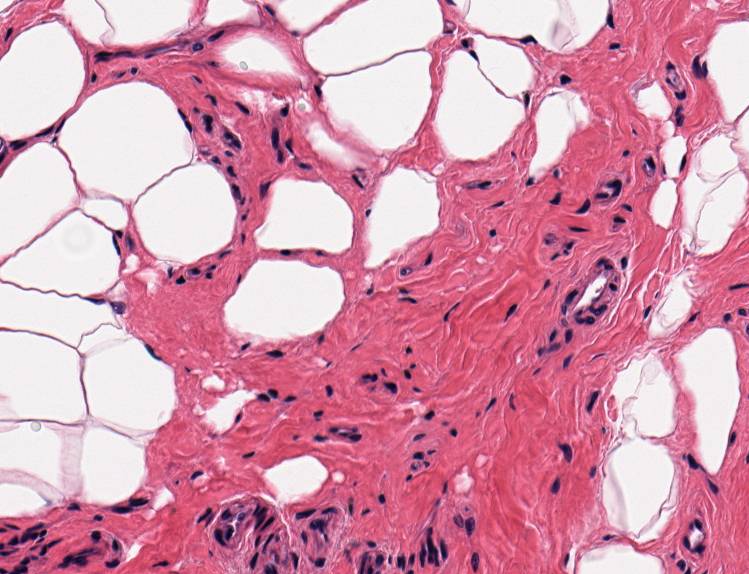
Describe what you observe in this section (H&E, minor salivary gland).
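Mature fat cells fill the left part and right edge, and dense fibrous tissue crosses the centre as a diagonal band. That band is wavy, deeply pink collagen bundles, with small, dark, spindle-shaped stromal nuclei scattered singly among them. At the bottom edge, near the centre, dark elongated nuclei crowd together in a group.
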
